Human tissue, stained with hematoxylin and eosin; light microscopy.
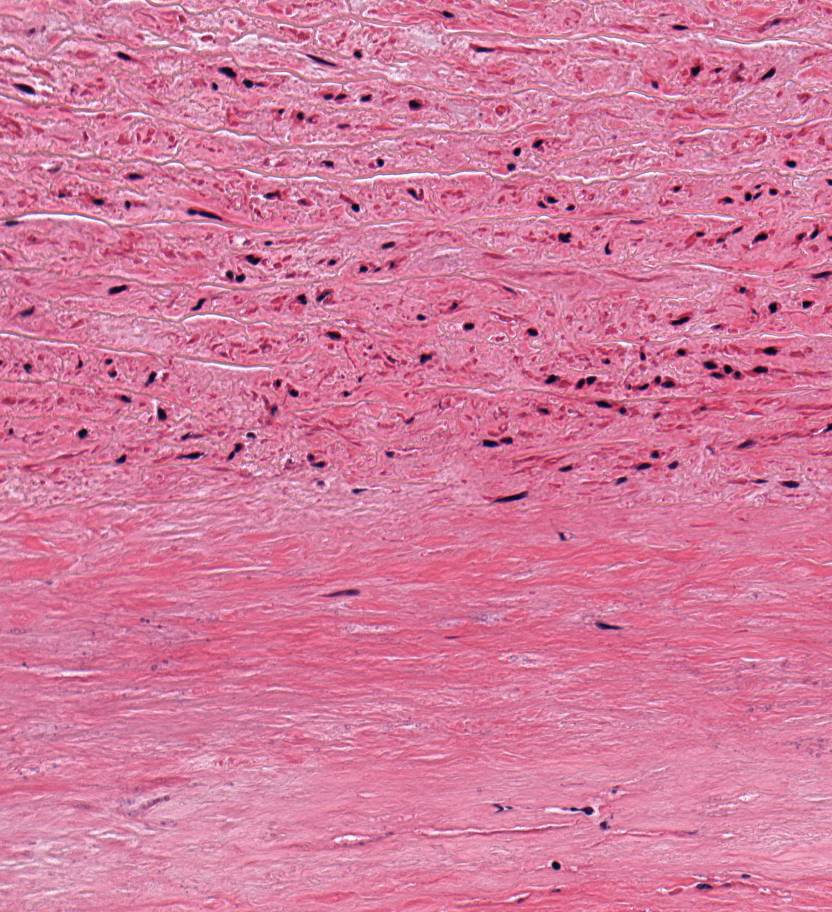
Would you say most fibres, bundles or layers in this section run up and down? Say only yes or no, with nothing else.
No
